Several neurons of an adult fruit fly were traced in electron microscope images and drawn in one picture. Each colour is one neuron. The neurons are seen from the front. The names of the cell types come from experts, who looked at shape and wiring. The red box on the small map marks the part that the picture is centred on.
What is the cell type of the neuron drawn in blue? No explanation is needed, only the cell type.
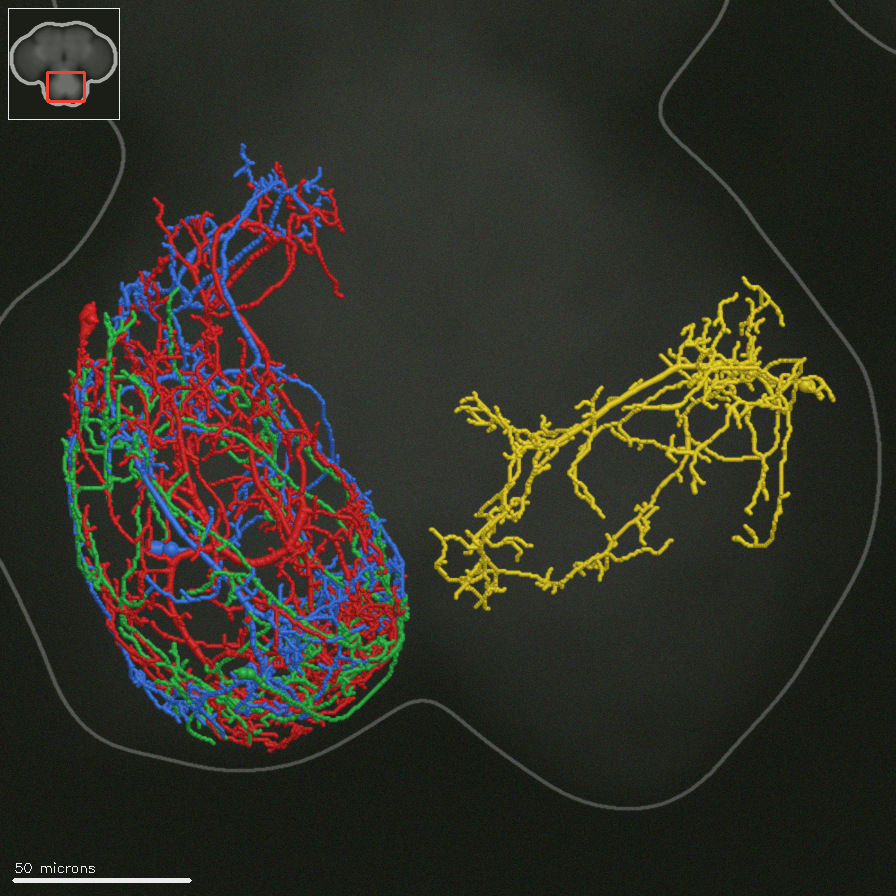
IN03A009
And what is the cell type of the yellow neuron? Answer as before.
IN03A045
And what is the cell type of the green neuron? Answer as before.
IN04B036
